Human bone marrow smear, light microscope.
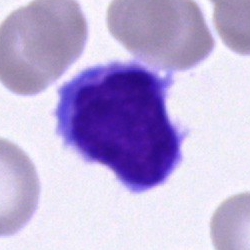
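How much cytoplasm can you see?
Only a little: a narrow blue rim around the nucleus, widest on the left side.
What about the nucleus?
It fills most of the cell, and its outline is slightly irregular.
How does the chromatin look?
It stains dark purple and looks dense and condensed.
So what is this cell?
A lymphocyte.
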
